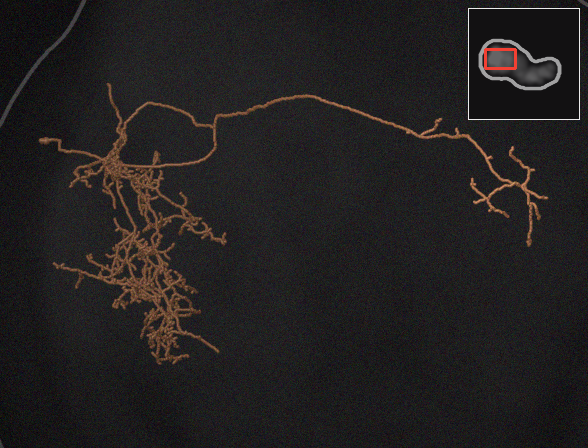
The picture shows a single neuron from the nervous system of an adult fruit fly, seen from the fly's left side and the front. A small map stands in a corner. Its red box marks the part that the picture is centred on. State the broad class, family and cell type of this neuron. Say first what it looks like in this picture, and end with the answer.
Dozens of branch ends can be seen. In this view it is wider than it is tall. It is a central-brain intrinsic neuron. The family is hemilineage VLPl&d1_dorsal. The cell type is AVLP234.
